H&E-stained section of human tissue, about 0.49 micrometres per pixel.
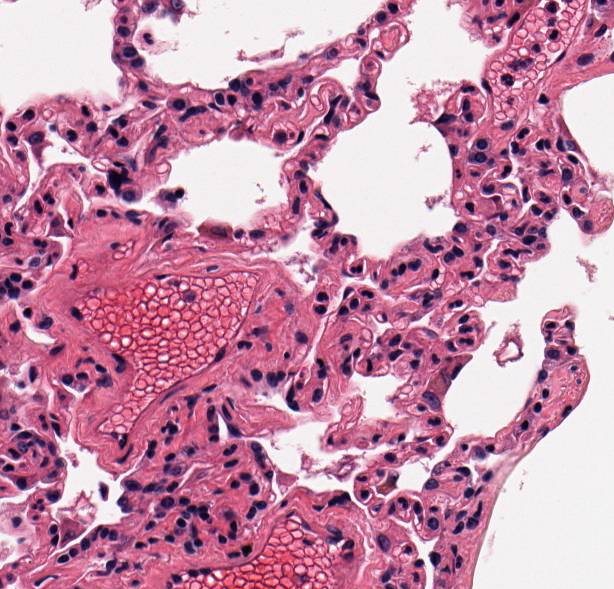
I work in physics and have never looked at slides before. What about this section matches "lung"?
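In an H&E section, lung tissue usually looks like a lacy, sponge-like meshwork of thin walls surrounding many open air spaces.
That fits the thin, branching walls here, which outline many large, empty, rounded spaces, mostly in the upper and right parts of the field. Those walls carry many small, dark-staining, round to oval nuclei. Left of centre there's a large vessel tightly packed with red blood cells in a honeycomb-like mosaic, surrounded by a band of pale pink fibrous tissue.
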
